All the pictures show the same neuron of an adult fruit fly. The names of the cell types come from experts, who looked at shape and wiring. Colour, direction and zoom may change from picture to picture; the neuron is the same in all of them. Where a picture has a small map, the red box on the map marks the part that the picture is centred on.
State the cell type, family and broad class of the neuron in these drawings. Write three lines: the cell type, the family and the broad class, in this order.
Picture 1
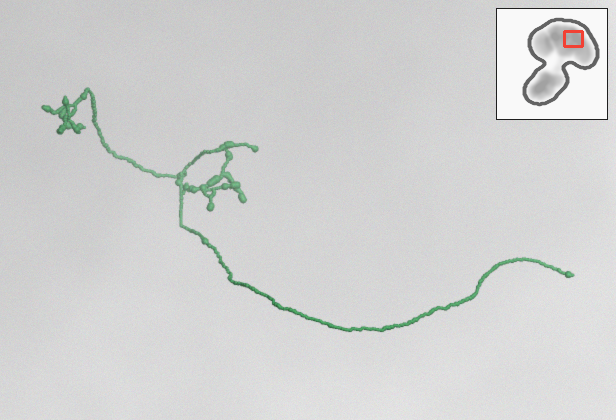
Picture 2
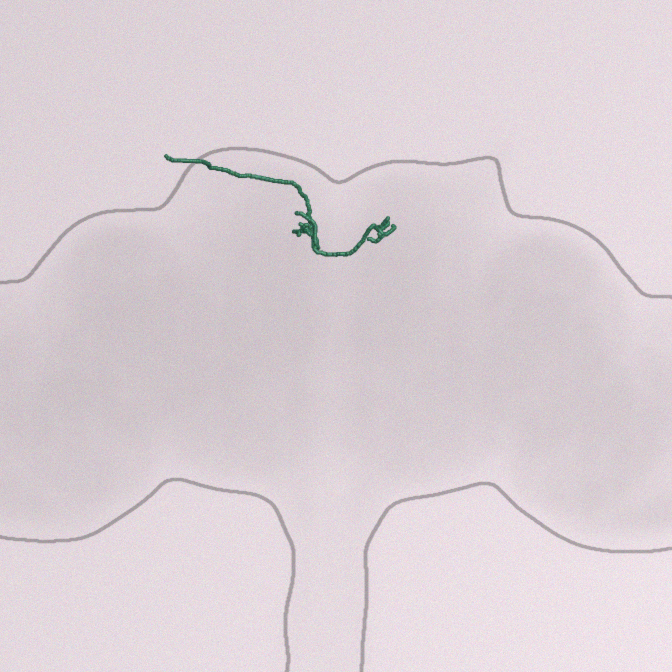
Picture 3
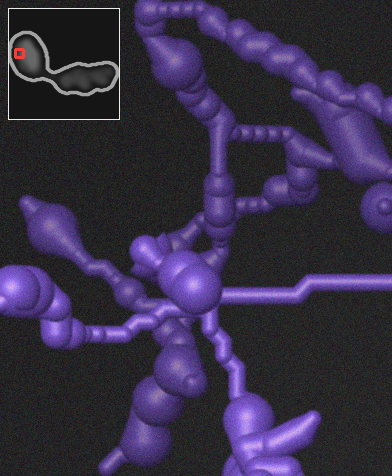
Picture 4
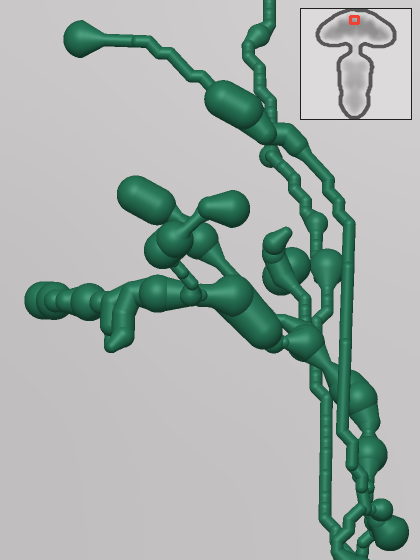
ORN_DM1
class olfactory
sensory neuron entering the brain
